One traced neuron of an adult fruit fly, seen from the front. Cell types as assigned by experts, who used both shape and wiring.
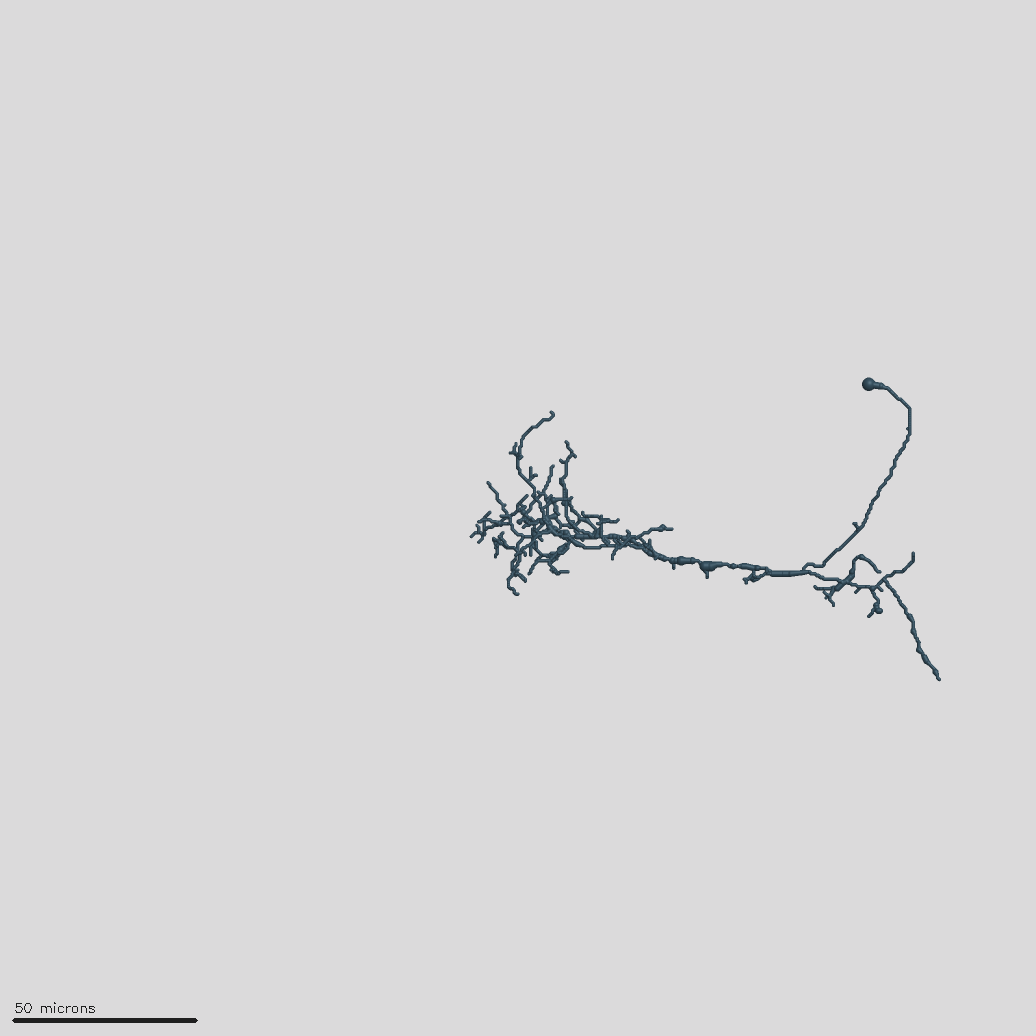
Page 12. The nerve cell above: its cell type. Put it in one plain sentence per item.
The cell type is IN19A126.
